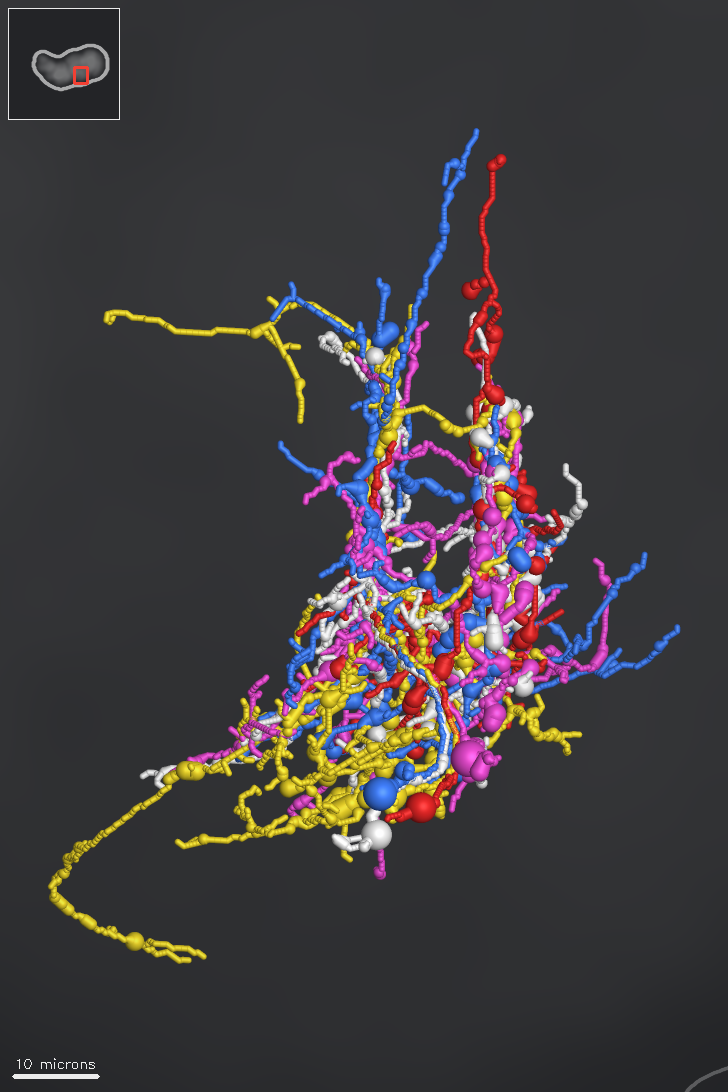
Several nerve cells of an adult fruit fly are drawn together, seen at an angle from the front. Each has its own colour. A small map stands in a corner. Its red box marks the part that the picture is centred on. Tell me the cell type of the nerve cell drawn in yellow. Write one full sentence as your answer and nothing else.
This particular nerve cell has the cell type GNG370.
